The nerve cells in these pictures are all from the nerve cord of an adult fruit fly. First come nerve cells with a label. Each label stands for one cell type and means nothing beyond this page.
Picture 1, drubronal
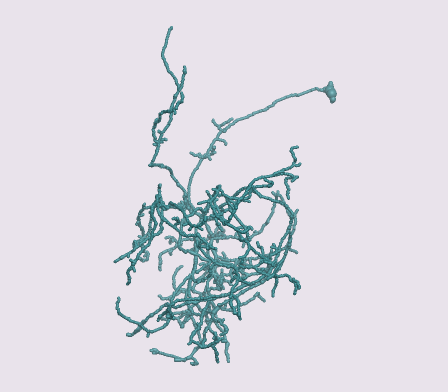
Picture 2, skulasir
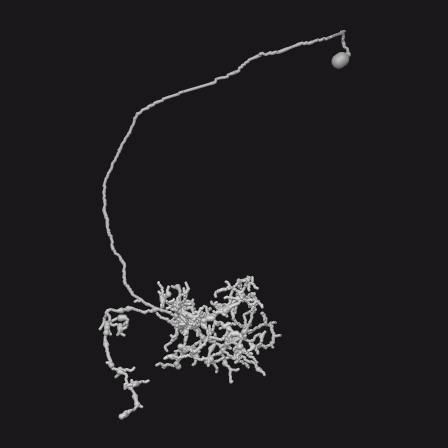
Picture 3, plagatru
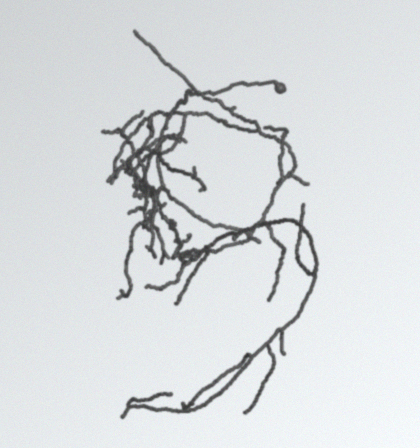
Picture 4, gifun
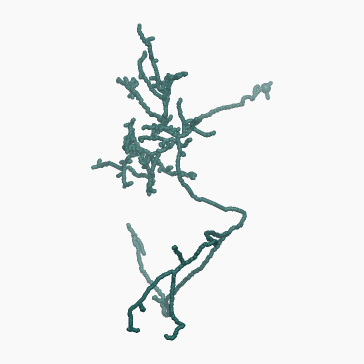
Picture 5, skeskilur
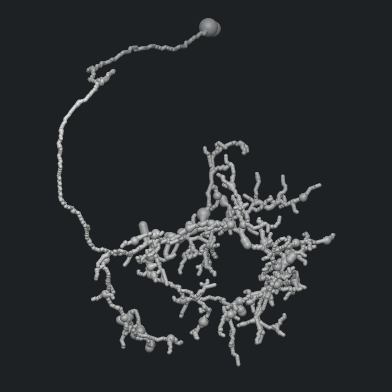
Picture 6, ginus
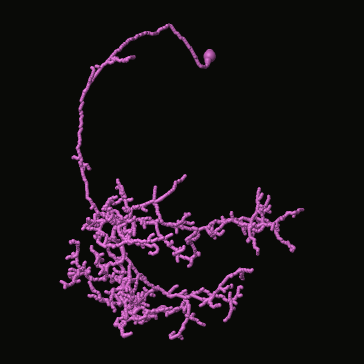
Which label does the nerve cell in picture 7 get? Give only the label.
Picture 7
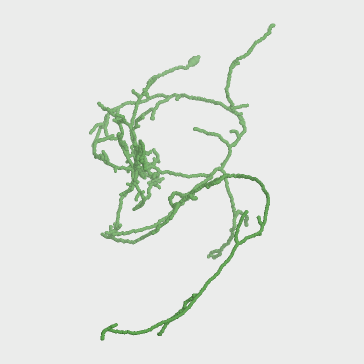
plagatru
